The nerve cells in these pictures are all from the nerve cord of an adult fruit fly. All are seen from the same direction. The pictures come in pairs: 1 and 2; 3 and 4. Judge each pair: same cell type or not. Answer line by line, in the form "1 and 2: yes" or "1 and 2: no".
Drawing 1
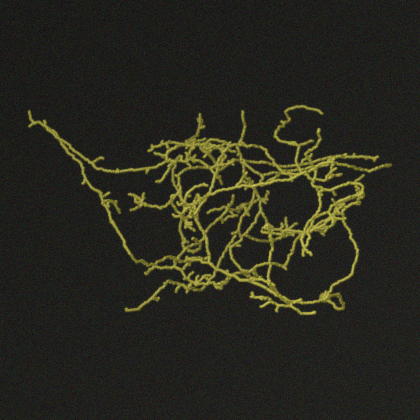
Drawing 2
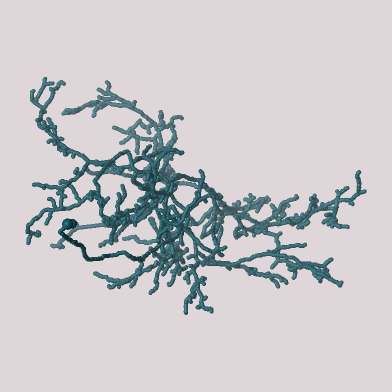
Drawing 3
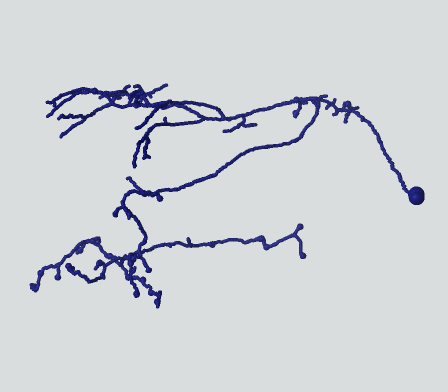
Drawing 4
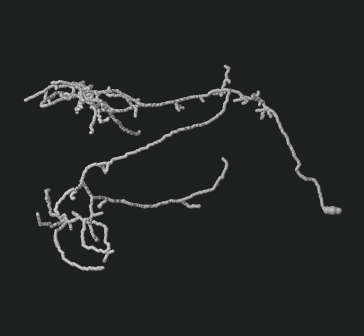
1 and 2: no
3 and 4: yes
